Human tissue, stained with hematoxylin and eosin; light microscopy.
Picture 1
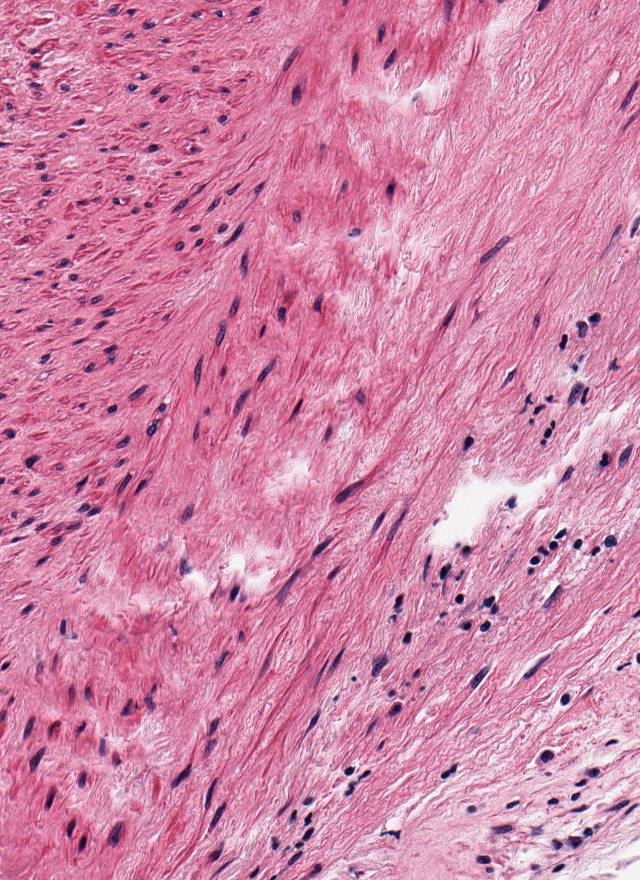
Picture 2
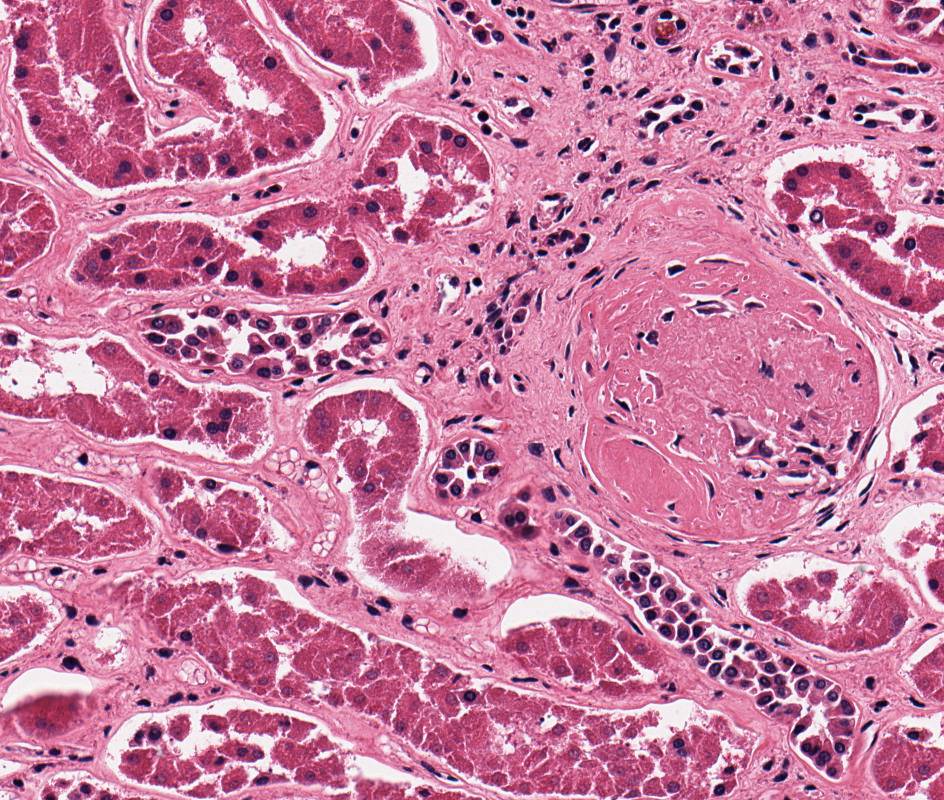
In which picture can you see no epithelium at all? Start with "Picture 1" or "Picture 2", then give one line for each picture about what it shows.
Picture 1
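Picture 1: The whole field is made of pink fibrillar spindle-cell tissue with no epithelium or glands.
Picture 2: Most tubules are lined by cells with abundant, deeply eosinophilic granular cytoplasm and small round dark nuclei.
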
